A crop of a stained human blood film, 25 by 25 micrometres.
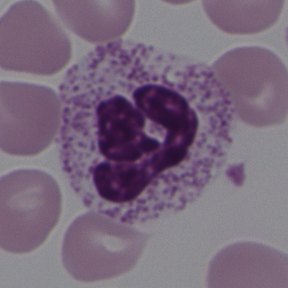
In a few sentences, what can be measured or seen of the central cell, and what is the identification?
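Checking the outline first, it is roughly round. Next, the nucleus: several lobes joined in a curved, folded shape, measuring about 11 by 9 micrometres. Then the chromatin, dark purple and coarsely clumped. Last, the cytoplasm between the granules, pale and almost colourless. The cell is a segmented neutrophil.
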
